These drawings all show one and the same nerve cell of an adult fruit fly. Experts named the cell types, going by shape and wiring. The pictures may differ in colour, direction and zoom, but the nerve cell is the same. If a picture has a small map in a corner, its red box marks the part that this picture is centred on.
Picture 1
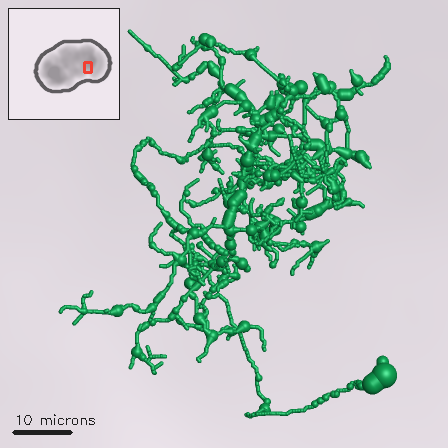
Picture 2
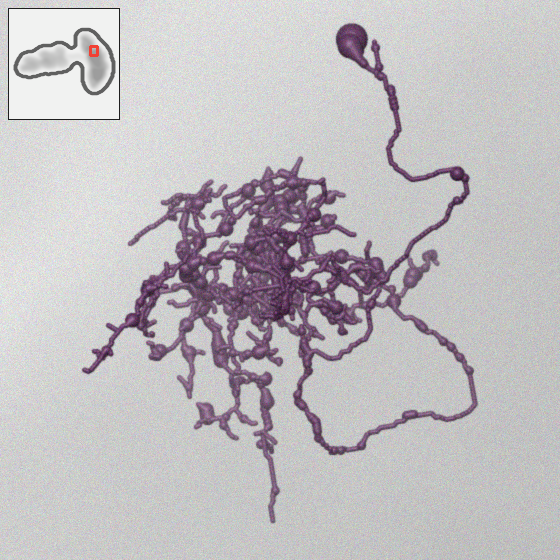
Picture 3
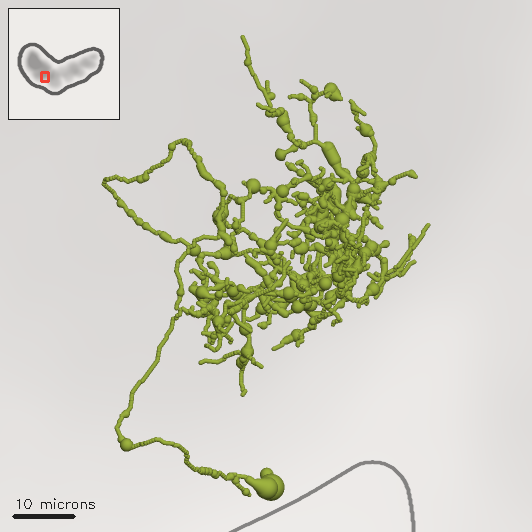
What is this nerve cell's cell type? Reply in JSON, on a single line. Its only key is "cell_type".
{"cell_type": "WED055_b"}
